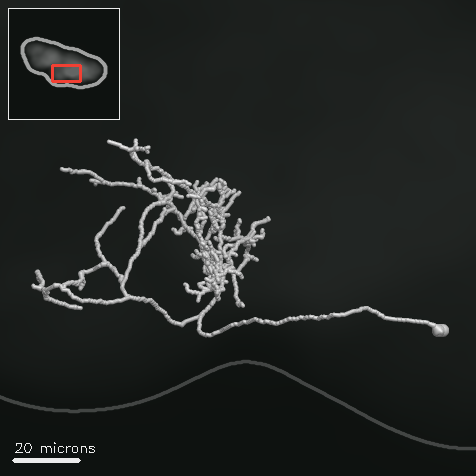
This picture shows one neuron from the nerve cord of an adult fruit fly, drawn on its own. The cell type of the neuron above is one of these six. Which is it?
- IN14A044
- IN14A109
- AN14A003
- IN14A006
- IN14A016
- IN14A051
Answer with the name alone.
IN14A044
